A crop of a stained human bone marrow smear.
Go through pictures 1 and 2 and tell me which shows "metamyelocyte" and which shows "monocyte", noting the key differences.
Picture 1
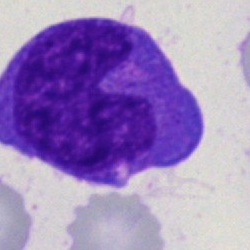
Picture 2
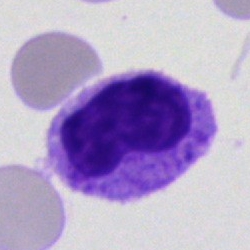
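First item: picture 1 is the monocyte, picture 2 the metamyelocyte. Outline: the monocyte's is irregular, with a rounded bulge of cytoplasm on the right, while the metamyelocyte is oval, its long axis running from lower left to upper right. Nucleus: in the monocyte it is deeply indented, the notch opening toward the upper right; in the metamyelocyte it fills most of the cell, sits toward the upper left and shows no nucleoli. Chromatin: the metamyelocyte's is dark purple and somewhat clumped rather than finely even.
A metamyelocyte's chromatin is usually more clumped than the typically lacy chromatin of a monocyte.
Cytoplasm: blue-purple without distinct granules in the monocyte, pale lilac and widest on the right and lower side in the metamyelocyte.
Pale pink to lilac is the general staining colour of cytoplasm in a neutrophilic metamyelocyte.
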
